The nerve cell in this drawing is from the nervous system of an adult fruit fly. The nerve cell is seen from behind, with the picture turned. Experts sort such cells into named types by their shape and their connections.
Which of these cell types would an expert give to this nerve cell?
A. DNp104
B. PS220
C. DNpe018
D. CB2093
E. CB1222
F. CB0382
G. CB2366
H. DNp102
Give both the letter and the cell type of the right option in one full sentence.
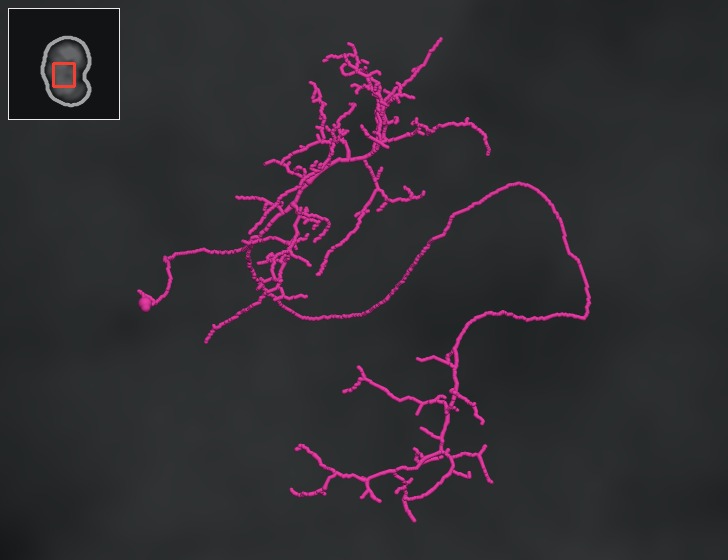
Option F is CB0382, the cell type of the nerve cell.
